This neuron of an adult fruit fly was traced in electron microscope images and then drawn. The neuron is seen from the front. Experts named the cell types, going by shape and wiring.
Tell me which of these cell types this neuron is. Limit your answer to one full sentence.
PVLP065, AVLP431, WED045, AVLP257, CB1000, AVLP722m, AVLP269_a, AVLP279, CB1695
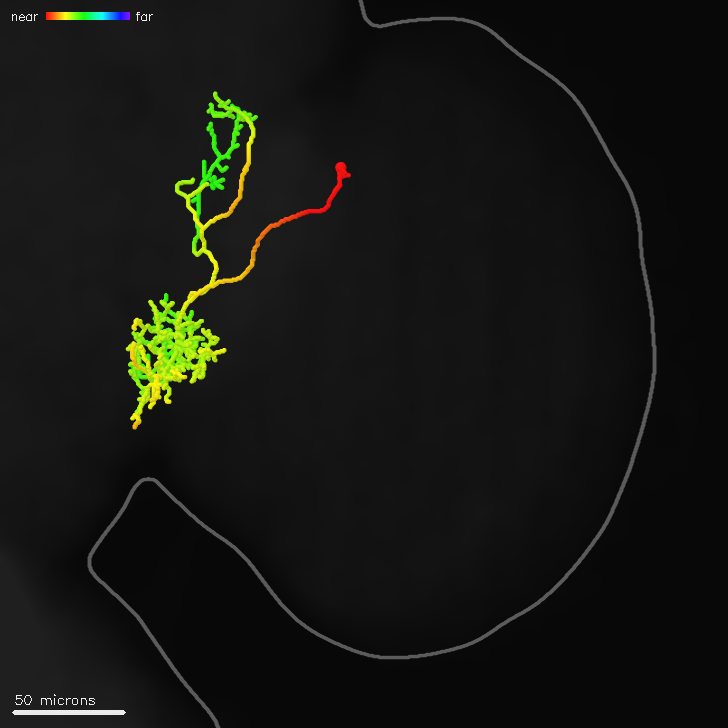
As its cell type, this neuron has WED045.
